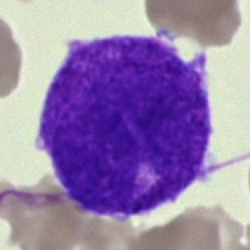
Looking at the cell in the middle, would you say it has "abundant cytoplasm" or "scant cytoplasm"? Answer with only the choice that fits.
Scant cytoplasm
